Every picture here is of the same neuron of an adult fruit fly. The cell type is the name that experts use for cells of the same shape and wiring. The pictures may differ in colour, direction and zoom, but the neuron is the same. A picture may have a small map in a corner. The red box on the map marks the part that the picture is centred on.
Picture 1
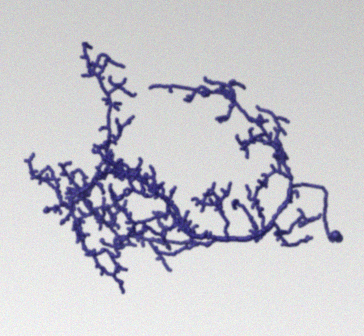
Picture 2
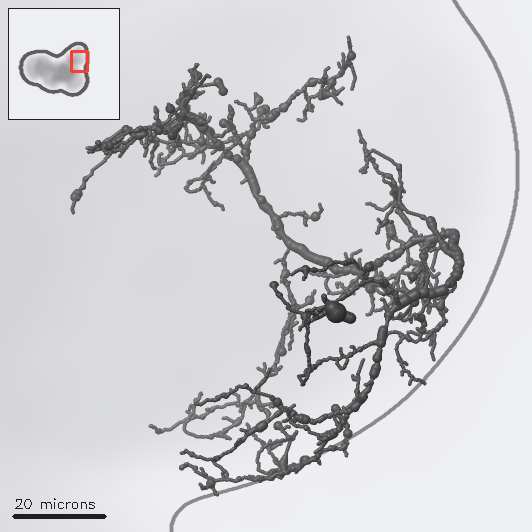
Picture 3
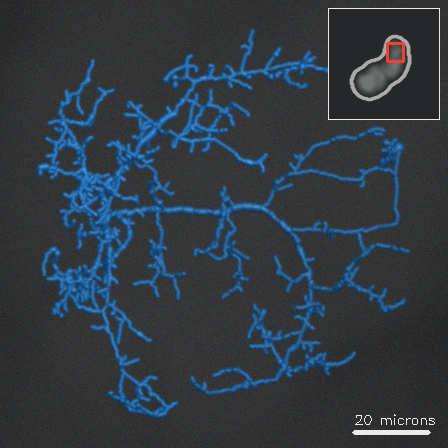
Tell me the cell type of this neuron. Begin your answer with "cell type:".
cell type: IN13A028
